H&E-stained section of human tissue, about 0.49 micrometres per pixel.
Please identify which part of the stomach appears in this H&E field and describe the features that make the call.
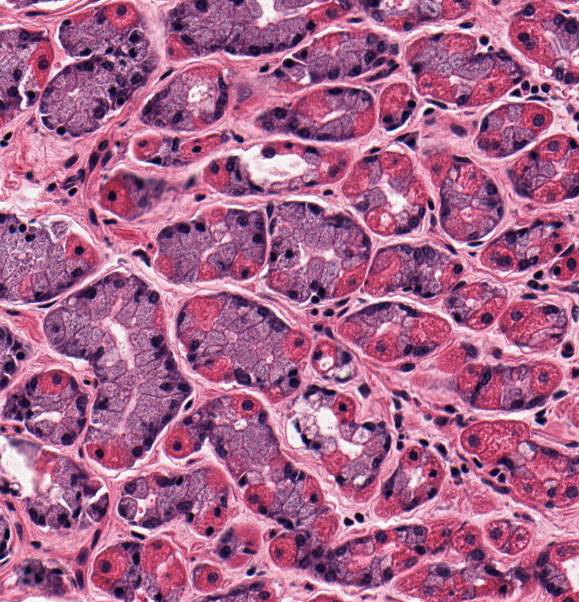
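Fundic glands. Deciding feature: large parietal cells, bright pink cytoplasm, round central nucleus, scattered throughout the glands.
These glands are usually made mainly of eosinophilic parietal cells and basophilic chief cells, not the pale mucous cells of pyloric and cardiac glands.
Closely packed rounded and oval gland profiles fill the field, separated only by thin stromal strands. No fat cells. Narrow white clefts between some glands and stroma are shrinkage artefact.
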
